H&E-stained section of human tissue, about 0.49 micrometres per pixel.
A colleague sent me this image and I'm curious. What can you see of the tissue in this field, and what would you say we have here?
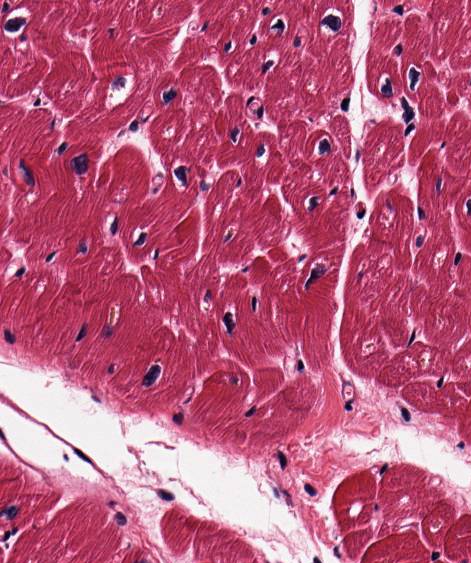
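Eosinophilic muscle fibres, cut in several planes, fill the field. They branch and join rather than running as separate parallel fibres. Their deep pink cytoplasm has fine fibrillar lines lengthwise; many central nuclei are ringed by a pale clear zone. Name: left ventricle of the heart.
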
